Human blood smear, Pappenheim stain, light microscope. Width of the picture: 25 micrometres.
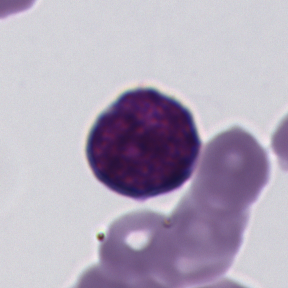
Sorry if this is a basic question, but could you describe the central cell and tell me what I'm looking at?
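Look around the nucleus first: only a very thin rim of cytoplasm shows. Now the nucleus itself: you won't find any nucleoli, but many small reddish specks lie scattered across it. There are no vacuoles anywhere in the cell. This is a myeloblast.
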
